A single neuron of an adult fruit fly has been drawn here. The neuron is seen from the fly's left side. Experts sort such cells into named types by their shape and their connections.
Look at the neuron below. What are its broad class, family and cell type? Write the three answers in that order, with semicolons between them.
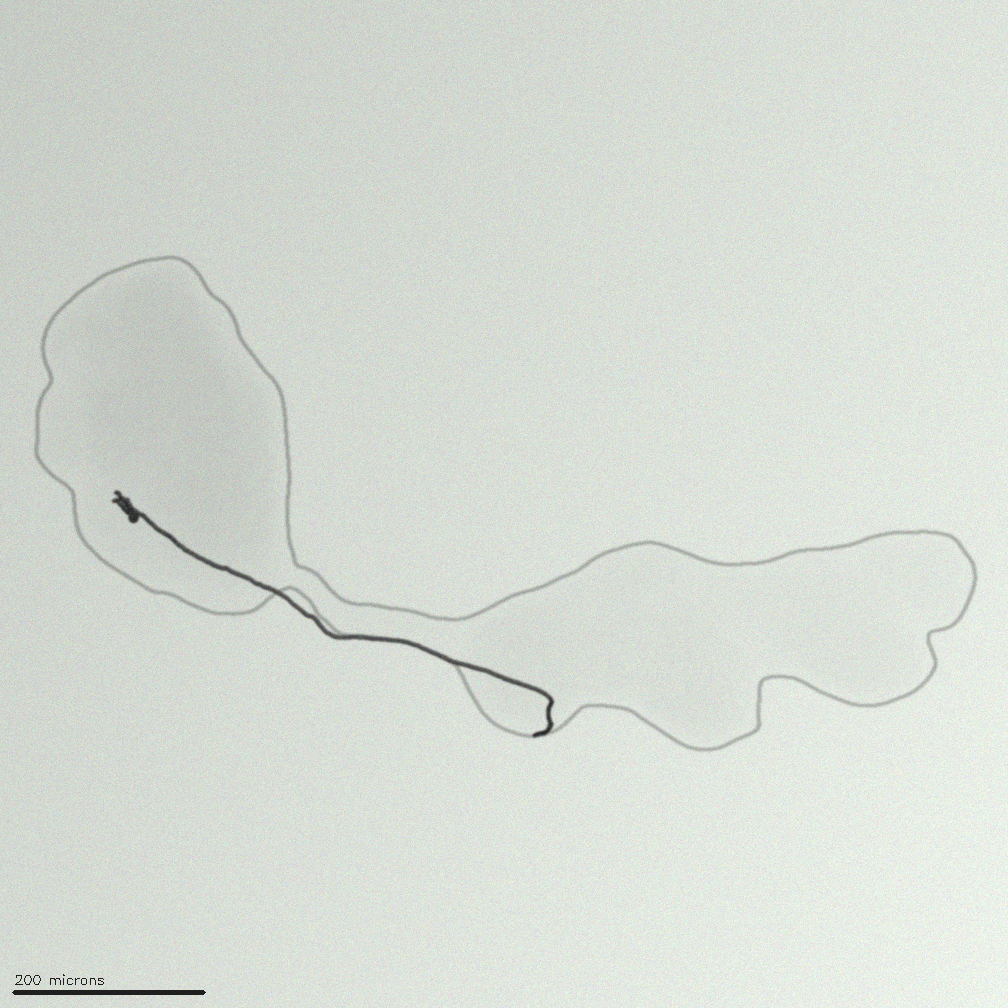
sensory neuron ascending to the brain; class gustatory; LgAG7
